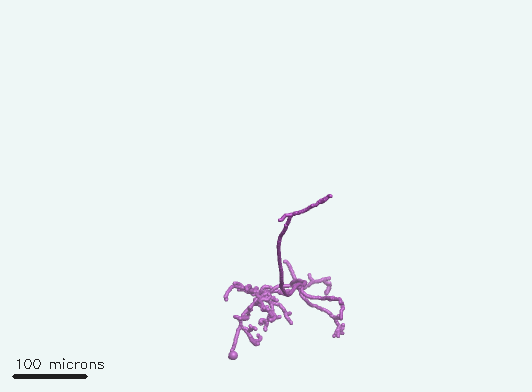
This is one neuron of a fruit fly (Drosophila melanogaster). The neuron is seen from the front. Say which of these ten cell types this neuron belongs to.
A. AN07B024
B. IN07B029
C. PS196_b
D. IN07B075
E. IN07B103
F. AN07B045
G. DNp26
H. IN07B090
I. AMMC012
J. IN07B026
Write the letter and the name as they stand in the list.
F. AN07B045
